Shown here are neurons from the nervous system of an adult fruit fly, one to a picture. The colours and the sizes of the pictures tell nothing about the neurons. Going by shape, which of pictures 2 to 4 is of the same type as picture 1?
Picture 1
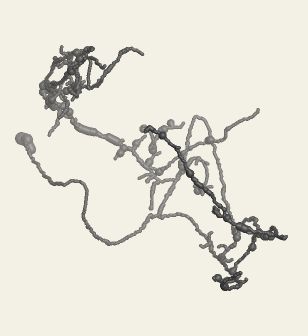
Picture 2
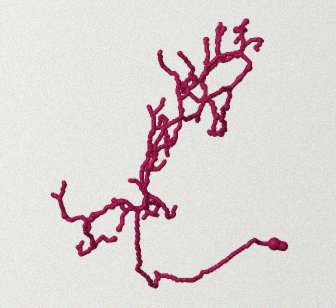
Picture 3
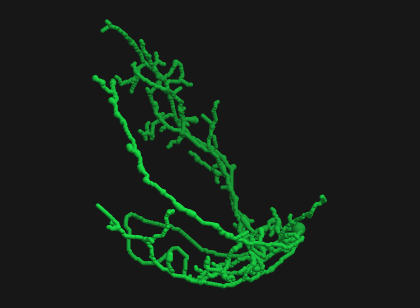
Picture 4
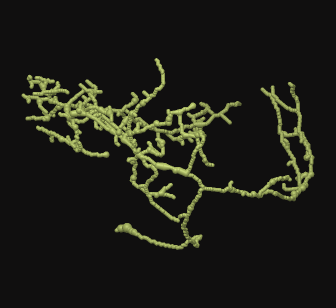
3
